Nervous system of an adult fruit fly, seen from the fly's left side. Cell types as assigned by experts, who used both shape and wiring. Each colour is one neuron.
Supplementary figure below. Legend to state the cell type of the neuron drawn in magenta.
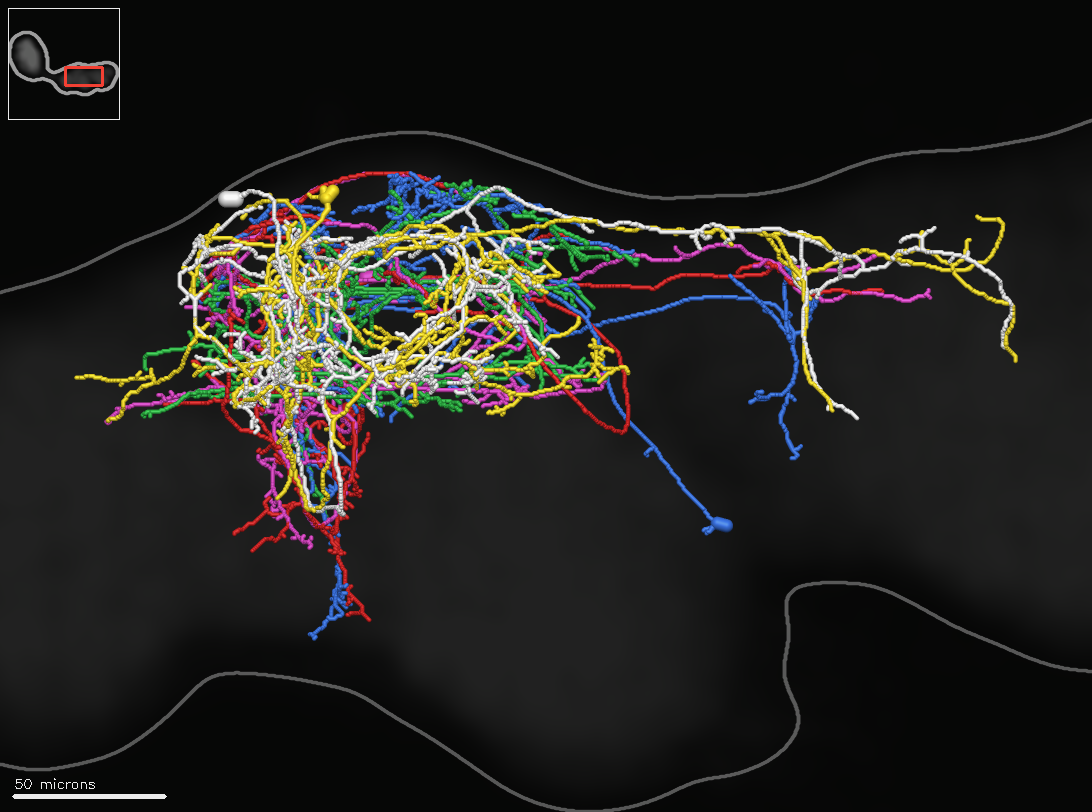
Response: IN17A067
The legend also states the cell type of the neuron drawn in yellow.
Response: IN17A056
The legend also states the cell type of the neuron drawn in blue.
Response: IN03B049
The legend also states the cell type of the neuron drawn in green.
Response: IN17A060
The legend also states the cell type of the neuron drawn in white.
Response: IN17A057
